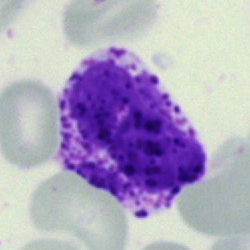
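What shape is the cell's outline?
Irregular and roughly triangular, with rounded corners.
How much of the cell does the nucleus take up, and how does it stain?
Most of the cell, and its staining is dense and deep, dark purple throughout.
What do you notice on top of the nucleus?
Many dark granules, which partly hide its detail.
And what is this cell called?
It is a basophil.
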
